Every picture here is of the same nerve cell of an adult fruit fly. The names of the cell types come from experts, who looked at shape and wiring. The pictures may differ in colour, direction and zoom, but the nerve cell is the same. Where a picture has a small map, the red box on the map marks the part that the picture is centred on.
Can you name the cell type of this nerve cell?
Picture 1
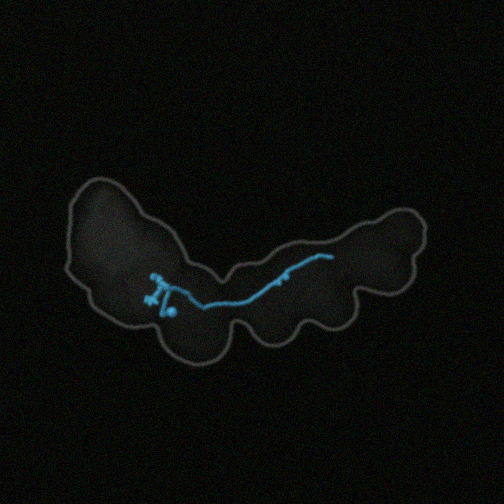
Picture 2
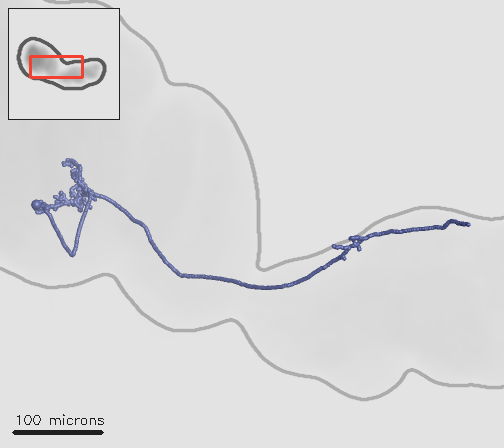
DNg05_b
